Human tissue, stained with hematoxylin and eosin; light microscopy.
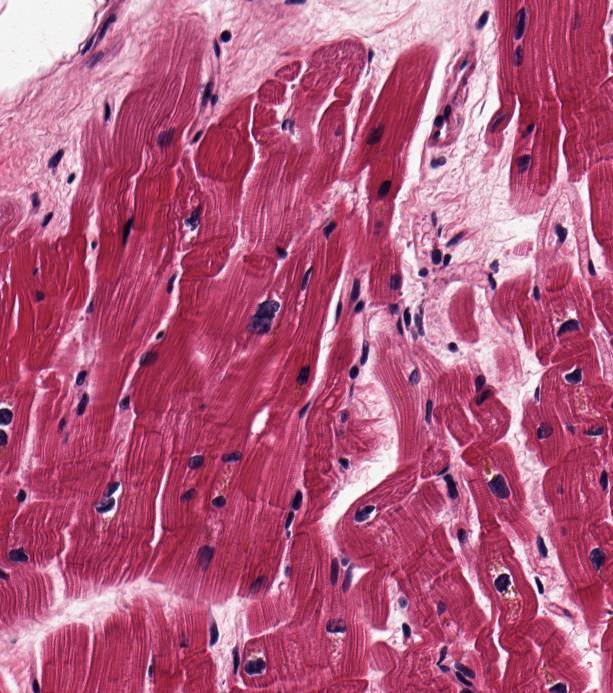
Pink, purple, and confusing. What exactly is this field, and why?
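Myocardium fills this field. Its muscle fibres branch and join their neighbours, and the oval nuclei of the muscle cells lie centrally.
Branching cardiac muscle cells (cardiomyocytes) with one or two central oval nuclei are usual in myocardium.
Golden-brown granules sit at the poles of some nuclei, most clearly in the lower right. Between fibre groups along the top and in the right centre lies pale pink loose connective tissue with scattered spindle-shaped nuclei.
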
